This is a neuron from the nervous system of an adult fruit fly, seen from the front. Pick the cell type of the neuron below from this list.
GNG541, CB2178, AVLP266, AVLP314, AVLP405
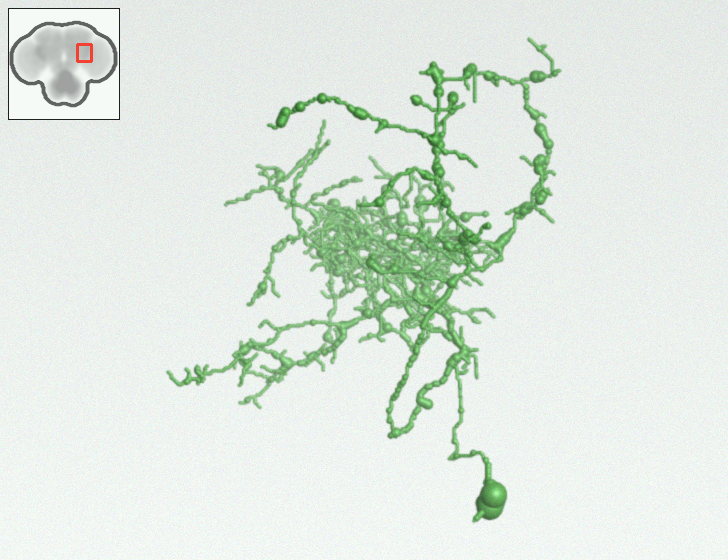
AVLP405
